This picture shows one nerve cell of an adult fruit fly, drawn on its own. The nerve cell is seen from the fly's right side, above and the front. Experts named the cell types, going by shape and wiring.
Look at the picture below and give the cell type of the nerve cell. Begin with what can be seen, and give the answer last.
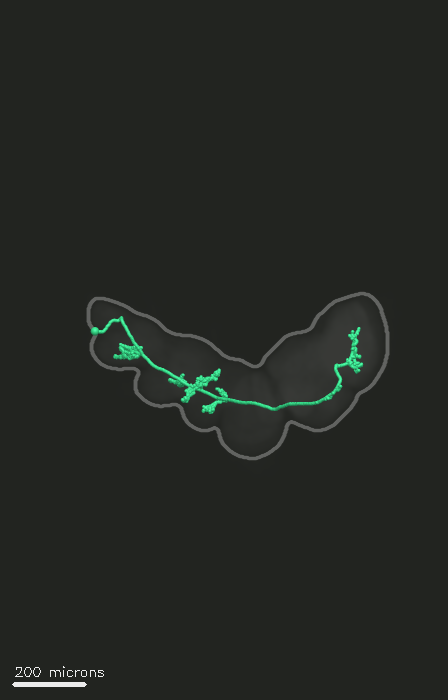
Its cell body lies on the left of the picture. From left to right in the picture it spans about 750 microns. Its broad class is ascending neuron. The cell type is AN05B023c.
